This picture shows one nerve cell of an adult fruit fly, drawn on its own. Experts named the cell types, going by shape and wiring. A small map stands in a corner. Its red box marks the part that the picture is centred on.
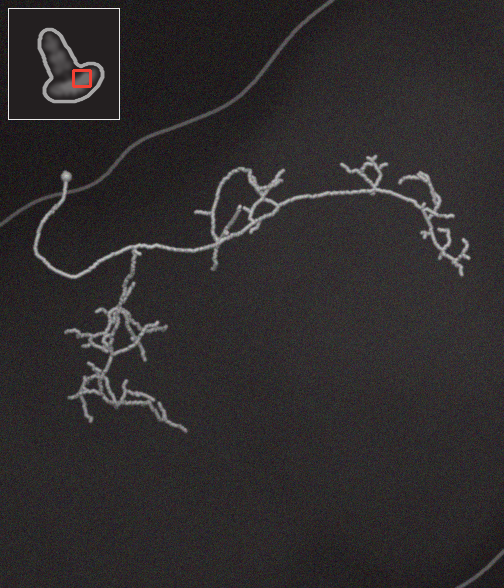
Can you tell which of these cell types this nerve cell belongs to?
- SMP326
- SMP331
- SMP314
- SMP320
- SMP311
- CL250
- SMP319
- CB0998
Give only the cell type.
SMP320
